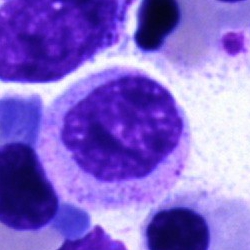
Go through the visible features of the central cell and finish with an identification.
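Round in outline, the cell has a smooth edge. Most of it is filled by the nucleus, with a moderate rim of cytoplasm remaining around it. No vacuoles are present in the cytoplasm. At the upper left, separated by a narrow pale gap, lies a larger cell with a purple nucleus. The central cell is a myelocyte.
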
